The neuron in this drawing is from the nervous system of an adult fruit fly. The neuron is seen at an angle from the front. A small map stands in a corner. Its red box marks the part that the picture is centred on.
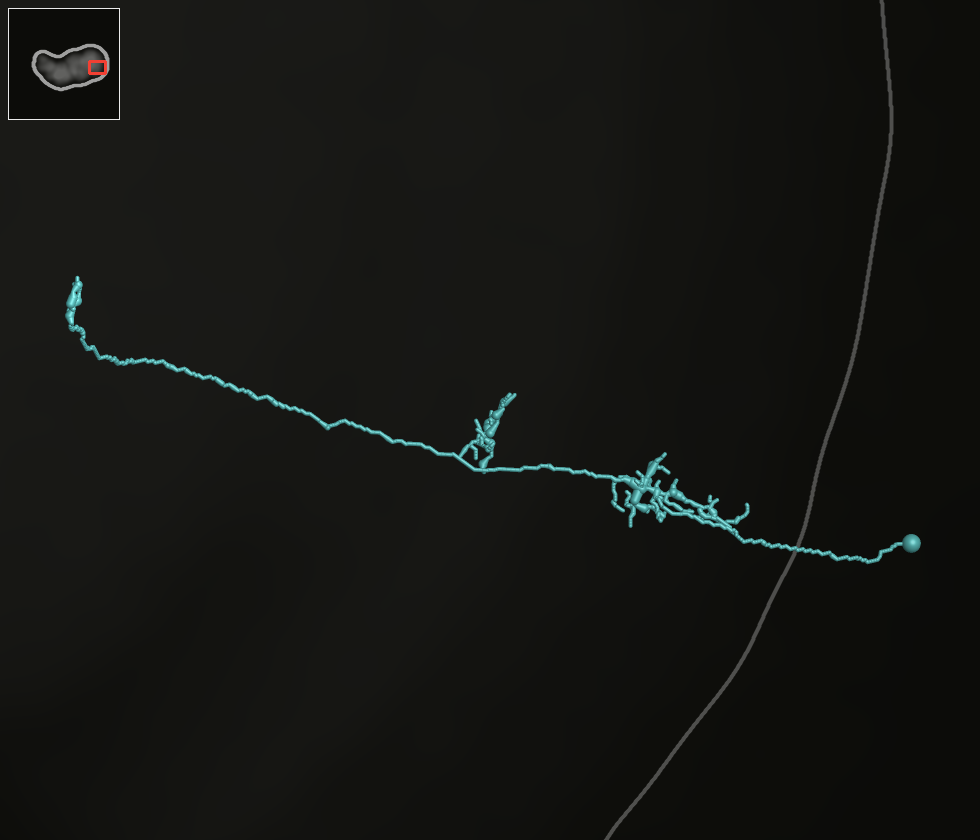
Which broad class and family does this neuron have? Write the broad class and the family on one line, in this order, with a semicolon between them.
optic-lobe intrinsic neuron; Tm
